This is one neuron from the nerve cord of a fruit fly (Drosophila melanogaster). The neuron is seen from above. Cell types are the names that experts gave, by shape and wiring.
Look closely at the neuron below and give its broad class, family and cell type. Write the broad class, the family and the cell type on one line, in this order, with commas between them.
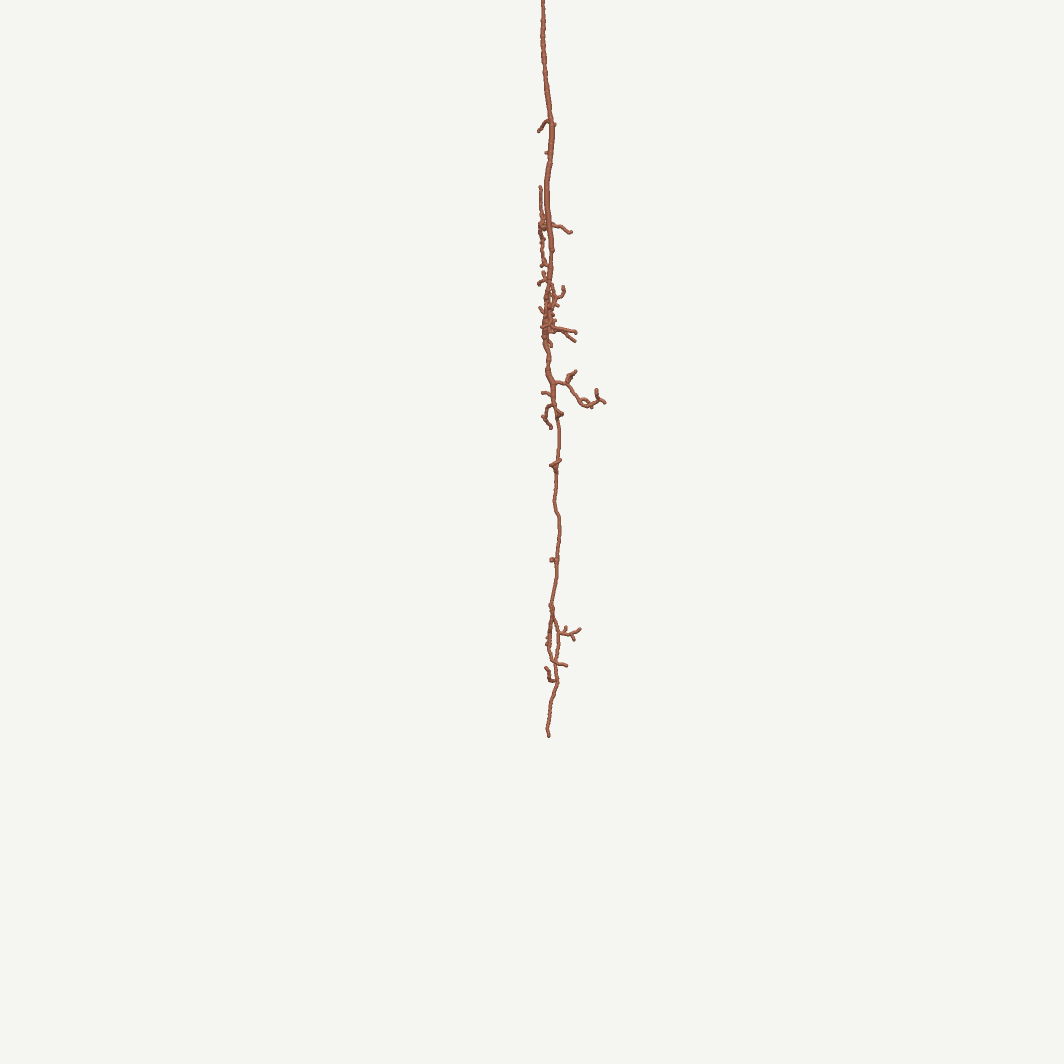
descending neuron, hemilineage SMPpv2_ventral, DNp06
